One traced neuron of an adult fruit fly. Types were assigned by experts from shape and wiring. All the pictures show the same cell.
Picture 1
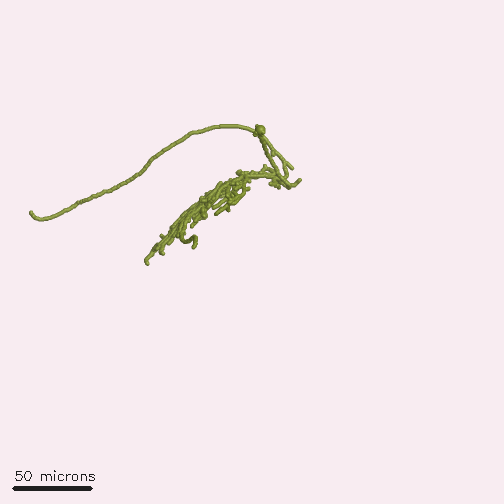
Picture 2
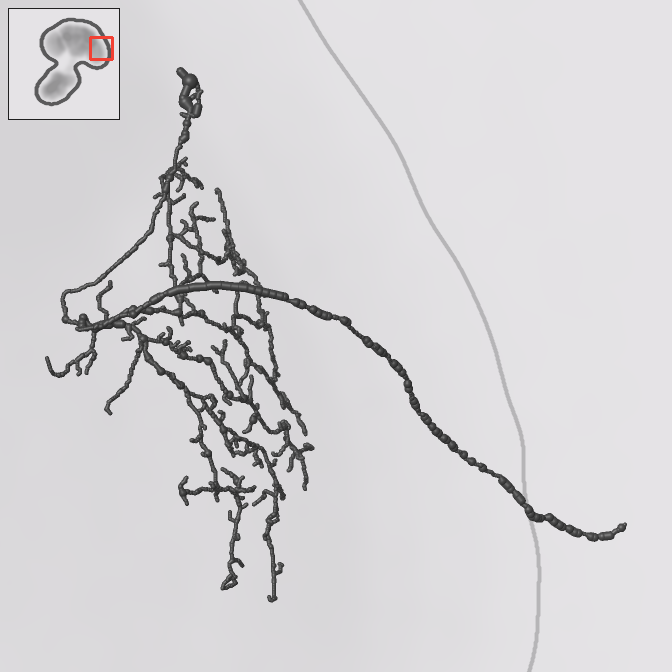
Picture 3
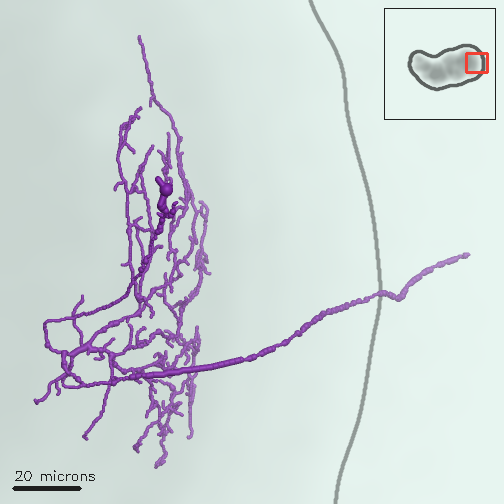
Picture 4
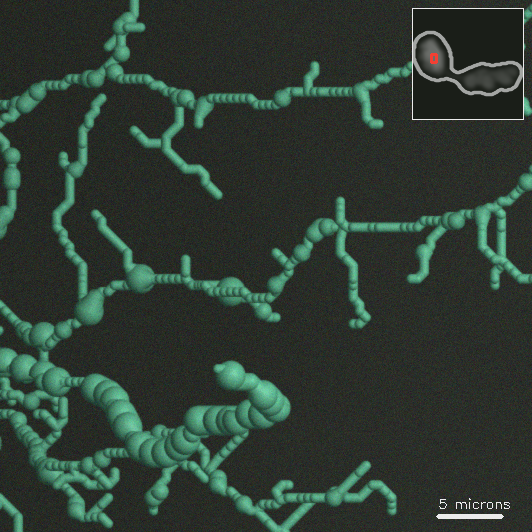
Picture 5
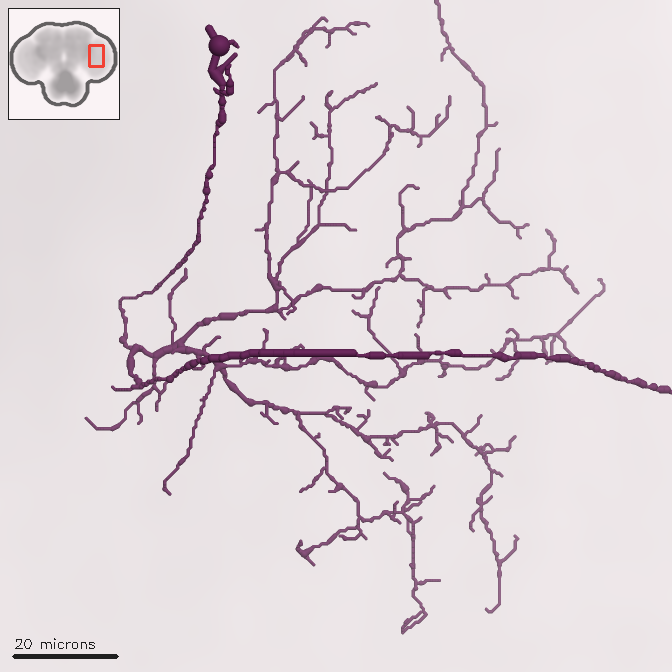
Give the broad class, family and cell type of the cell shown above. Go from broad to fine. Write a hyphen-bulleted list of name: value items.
- broad class: optic-lobe intrinsic neuron
- family: Lat
- cell type: Lat4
